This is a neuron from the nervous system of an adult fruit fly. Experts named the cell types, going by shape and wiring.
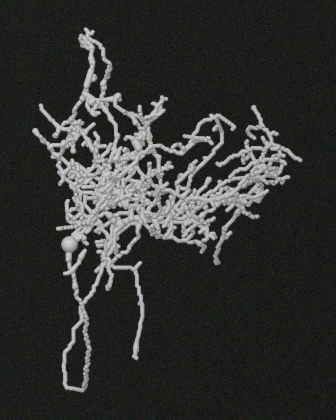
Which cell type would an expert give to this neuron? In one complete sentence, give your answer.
This neuron represents the cell type PRW057.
